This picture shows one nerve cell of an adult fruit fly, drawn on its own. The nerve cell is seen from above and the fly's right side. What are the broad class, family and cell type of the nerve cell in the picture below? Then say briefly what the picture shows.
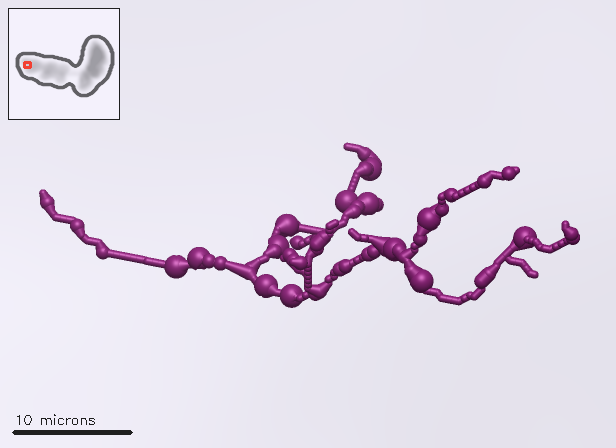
Its broad class is sensory neuron entering the nerve cord. Its family is called class mechanosensory tactile. Its cell type is SNta38. It is in the nerve cord and does not reach the brain. No cell body is drawn. It has a dozen or fewer branch ends.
